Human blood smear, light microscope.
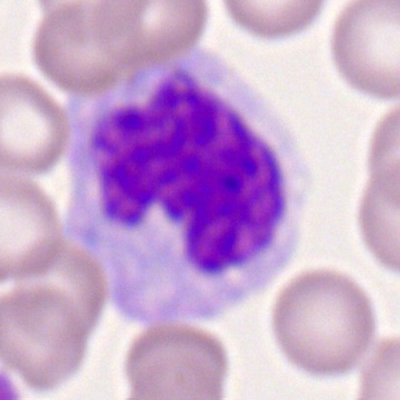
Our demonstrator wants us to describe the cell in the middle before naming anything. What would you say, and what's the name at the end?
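First, the outline: roughly round. Next, the nucleus: irregular and folded, with a notch on its lower-left side. Then the cytoplasm, which is pale grey-blue and shows no distinct granules. Last, the name: monocyte.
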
